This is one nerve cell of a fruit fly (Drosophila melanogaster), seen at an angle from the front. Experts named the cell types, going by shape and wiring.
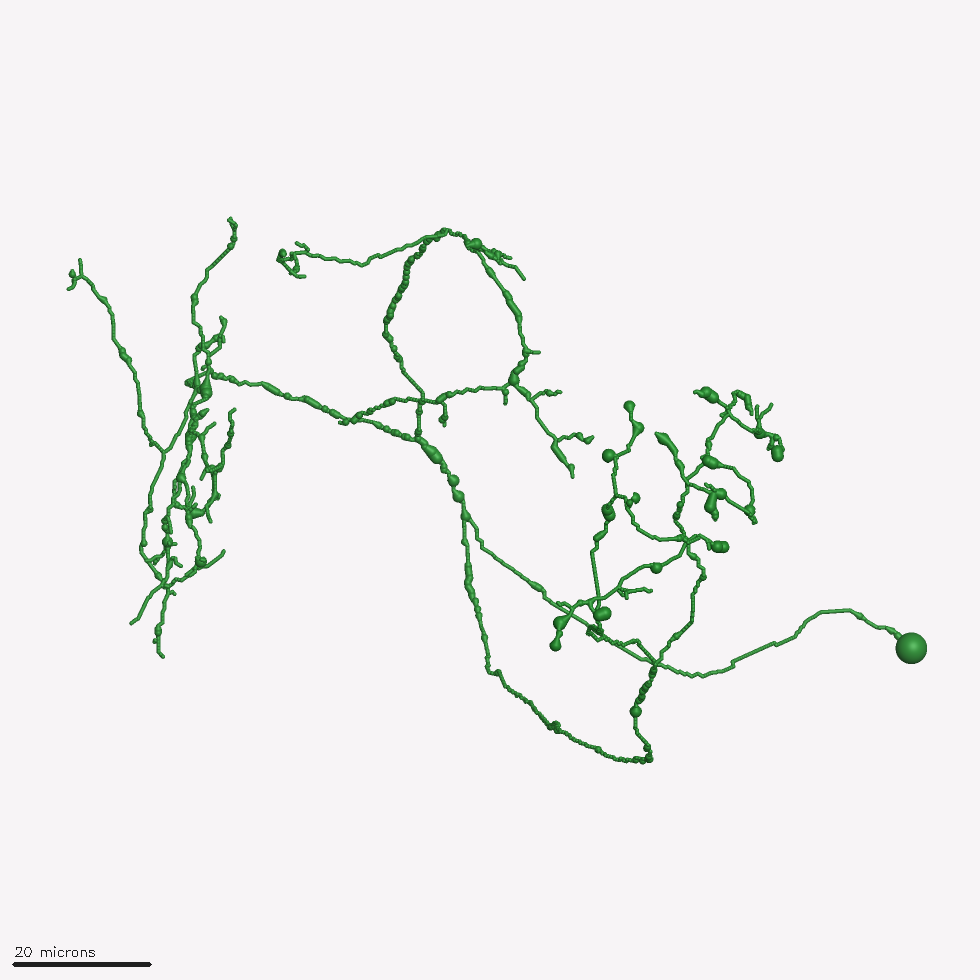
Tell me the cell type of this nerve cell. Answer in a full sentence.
The cell type is AVLP497.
